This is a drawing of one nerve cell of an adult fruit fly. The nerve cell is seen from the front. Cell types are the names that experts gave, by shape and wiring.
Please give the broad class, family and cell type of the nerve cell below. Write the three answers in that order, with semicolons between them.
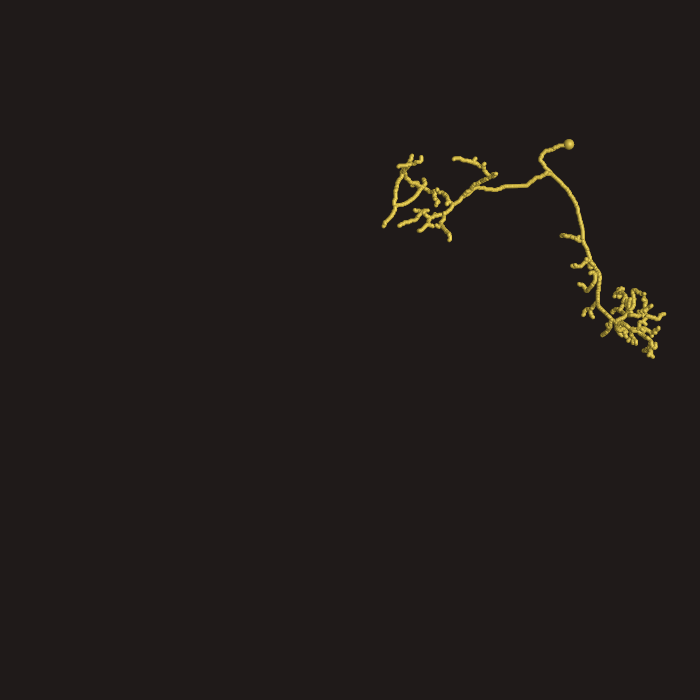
visual projection neuron; hemilineage VLPd&p1_posterior; LoVP80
